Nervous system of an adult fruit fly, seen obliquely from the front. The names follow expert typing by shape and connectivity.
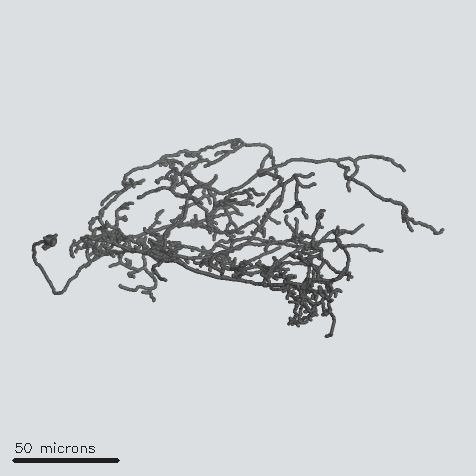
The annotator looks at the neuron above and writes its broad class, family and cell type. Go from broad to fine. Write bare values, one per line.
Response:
nerve-cord intrinsic neuron
hemilineage 19B
IN19B023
